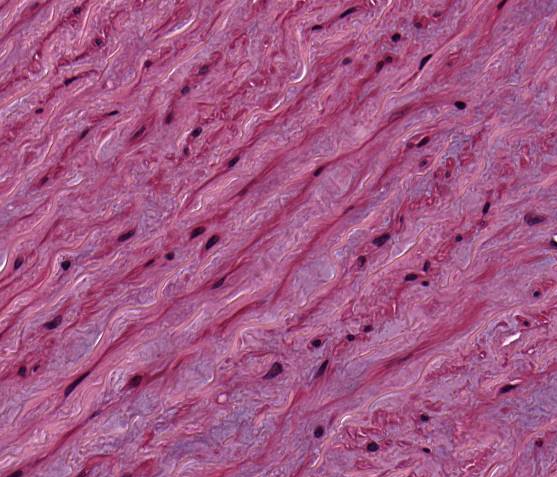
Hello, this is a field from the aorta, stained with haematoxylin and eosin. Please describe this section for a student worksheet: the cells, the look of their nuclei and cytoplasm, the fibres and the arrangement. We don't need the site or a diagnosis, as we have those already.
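Fibres first: pink bundles run roughly parallel across the whole field, lower left to upper right. Then nuclei: sparse, widely scattered between bundles, mostly small, dark, elongated to oval, lying along the fibres. Last, the cytoplasm around them cannot be told apart from the surrounding fibres.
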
